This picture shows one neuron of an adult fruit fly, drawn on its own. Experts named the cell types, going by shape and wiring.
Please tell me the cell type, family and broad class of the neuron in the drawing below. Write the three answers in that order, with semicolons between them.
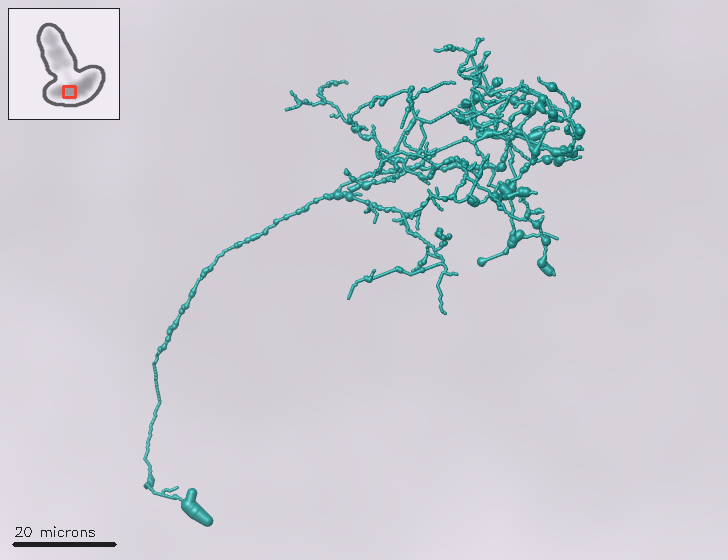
SLP176; hemilineage SLPal3_and_SLPal4_dorsal; central-brain intrinsic neuron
